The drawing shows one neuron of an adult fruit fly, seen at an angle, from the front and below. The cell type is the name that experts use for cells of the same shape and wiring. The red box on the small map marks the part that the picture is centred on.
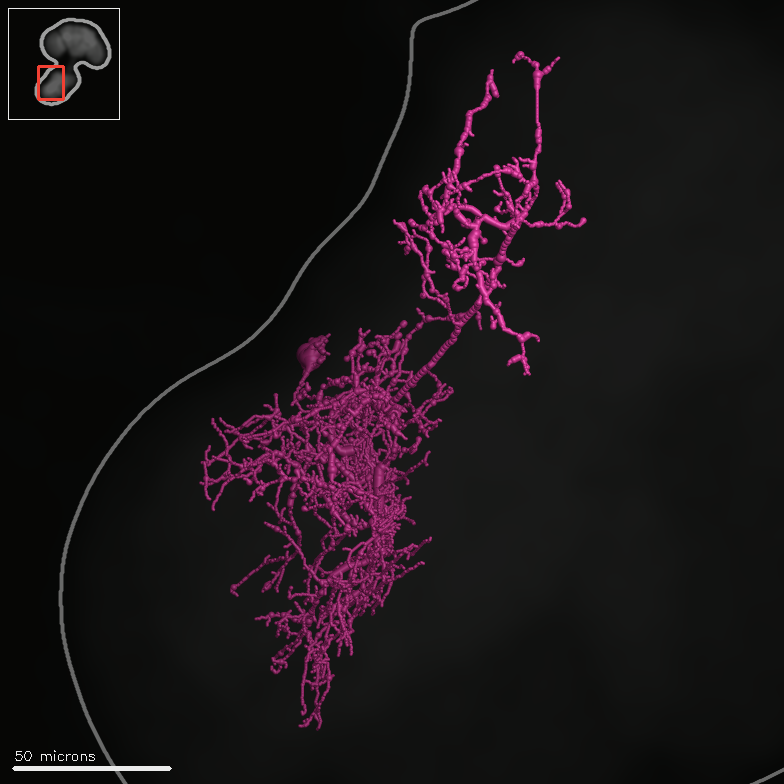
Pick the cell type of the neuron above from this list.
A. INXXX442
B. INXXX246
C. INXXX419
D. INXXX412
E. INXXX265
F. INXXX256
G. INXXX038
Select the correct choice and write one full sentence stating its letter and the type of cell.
The neuron is identified as INXXX038, the cell type in option G.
